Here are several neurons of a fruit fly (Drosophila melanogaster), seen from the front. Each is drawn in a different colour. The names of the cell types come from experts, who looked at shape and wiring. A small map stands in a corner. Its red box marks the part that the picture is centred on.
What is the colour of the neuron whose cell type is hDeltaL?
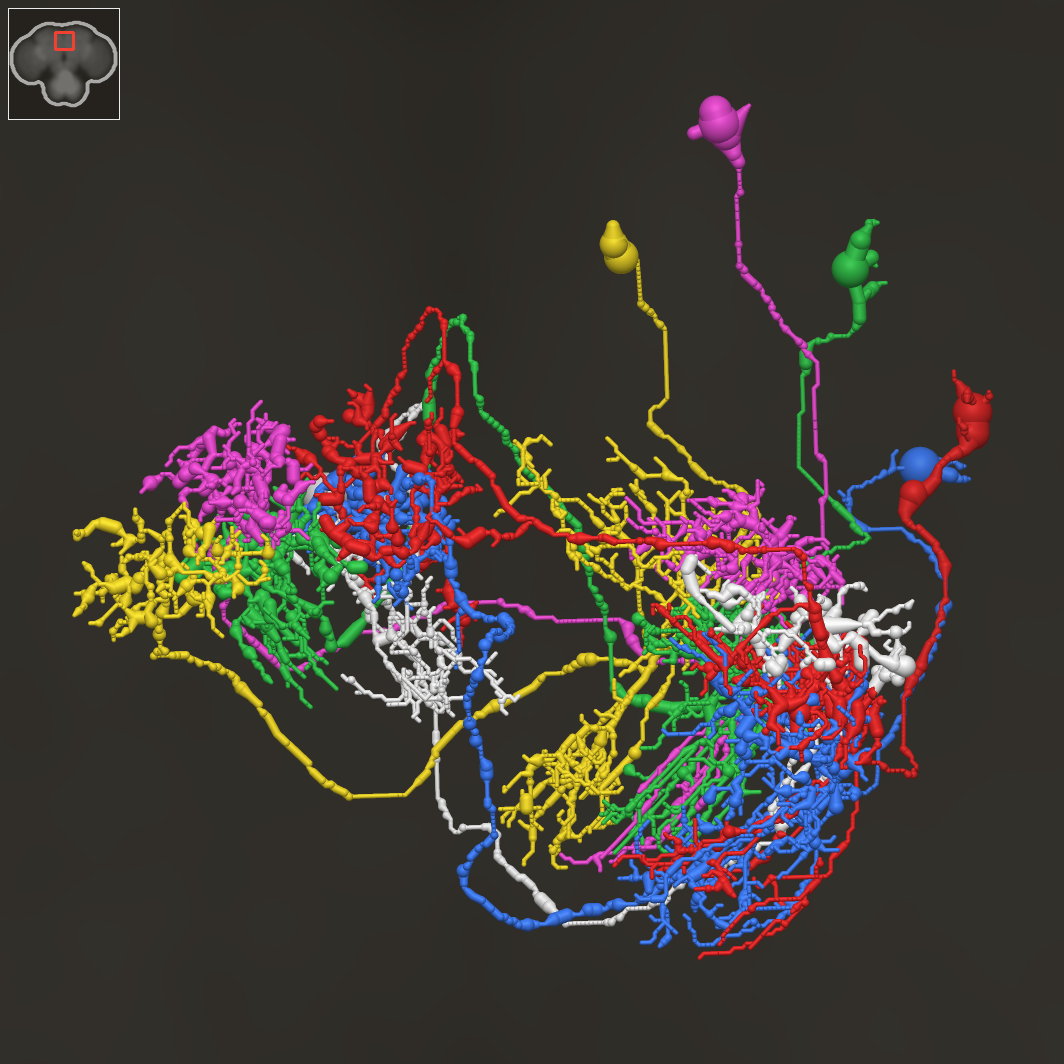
magenta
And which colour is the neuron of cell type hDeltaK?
white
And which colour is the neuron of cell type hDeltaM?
blue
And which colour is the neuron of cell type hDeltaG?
red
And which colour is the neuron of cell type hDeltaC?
yellow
